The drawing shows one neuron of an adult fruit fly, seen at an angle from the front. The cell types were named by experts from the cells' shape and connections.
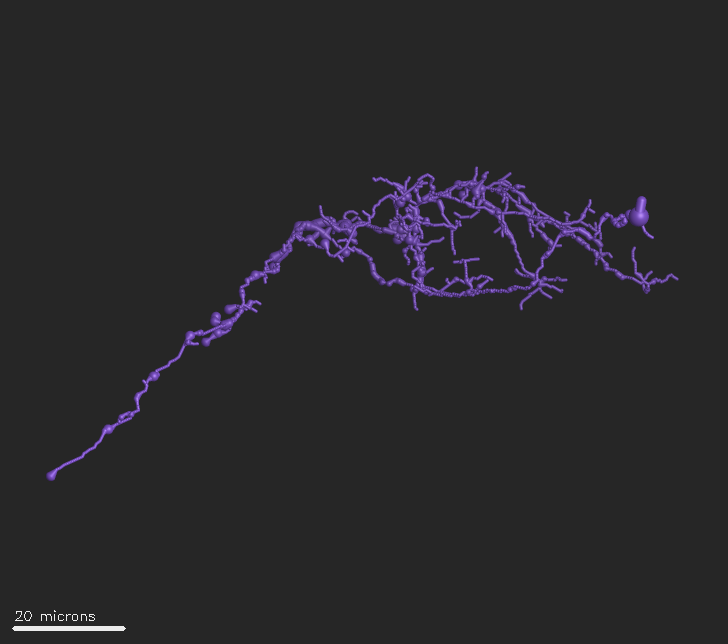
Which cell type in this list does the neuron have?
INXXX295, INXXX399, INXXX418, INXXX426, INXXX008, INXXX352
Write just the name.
INXXX426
